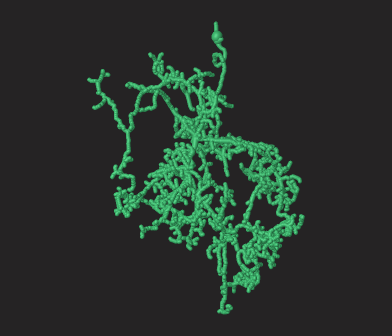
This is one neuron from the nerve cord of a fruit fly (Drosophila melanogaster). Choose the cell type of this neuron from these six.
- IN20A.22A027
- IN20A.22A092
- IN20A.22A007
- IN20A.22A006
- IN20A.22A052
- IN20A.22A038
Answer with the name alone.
IN20A.22A006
